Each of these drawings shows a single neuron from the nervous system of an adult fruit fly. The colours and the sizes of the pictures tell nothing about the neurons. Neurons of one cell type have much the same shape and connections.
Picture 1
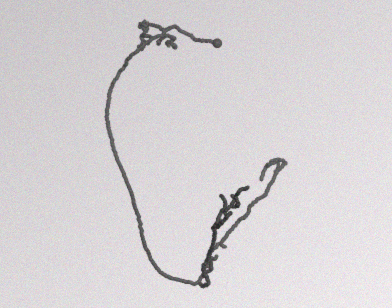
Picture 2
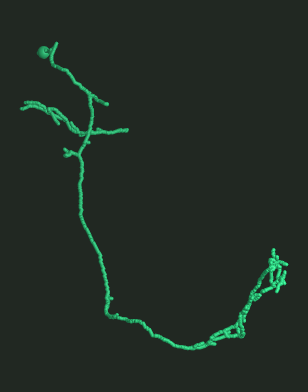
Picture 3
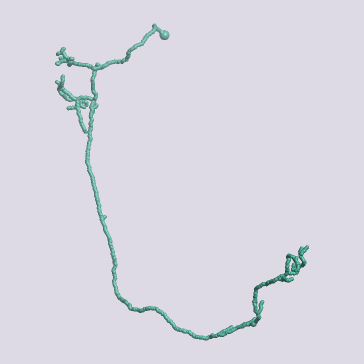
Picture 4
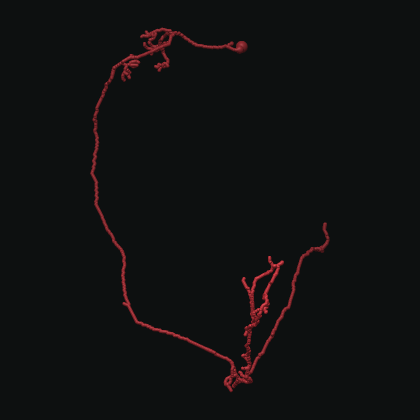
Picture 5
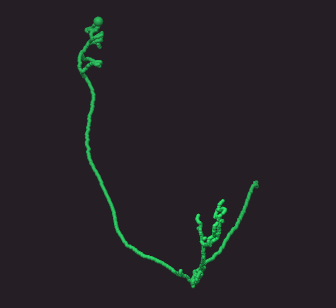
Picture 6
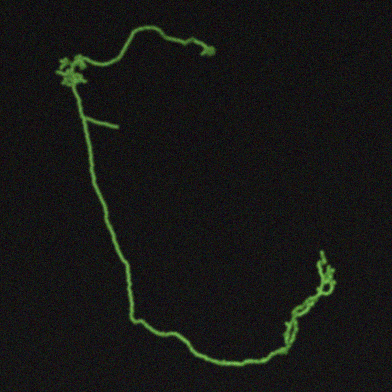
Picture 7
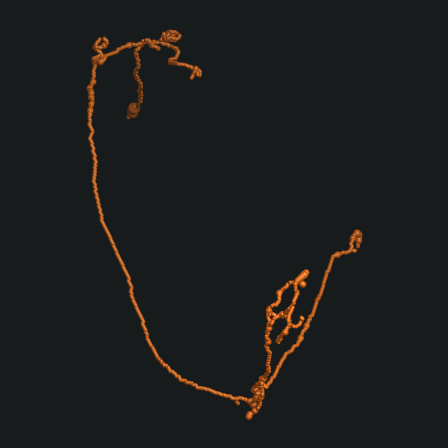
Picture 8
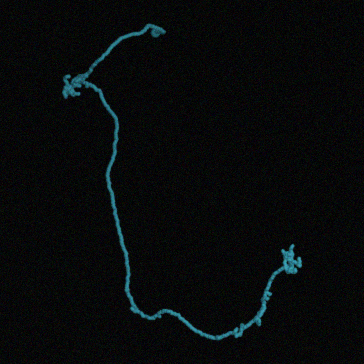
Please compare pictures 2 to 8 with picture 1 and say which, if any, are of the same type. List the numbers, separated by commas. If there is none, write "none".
4, 5, 7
